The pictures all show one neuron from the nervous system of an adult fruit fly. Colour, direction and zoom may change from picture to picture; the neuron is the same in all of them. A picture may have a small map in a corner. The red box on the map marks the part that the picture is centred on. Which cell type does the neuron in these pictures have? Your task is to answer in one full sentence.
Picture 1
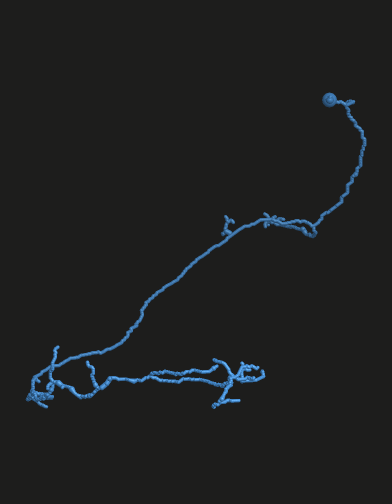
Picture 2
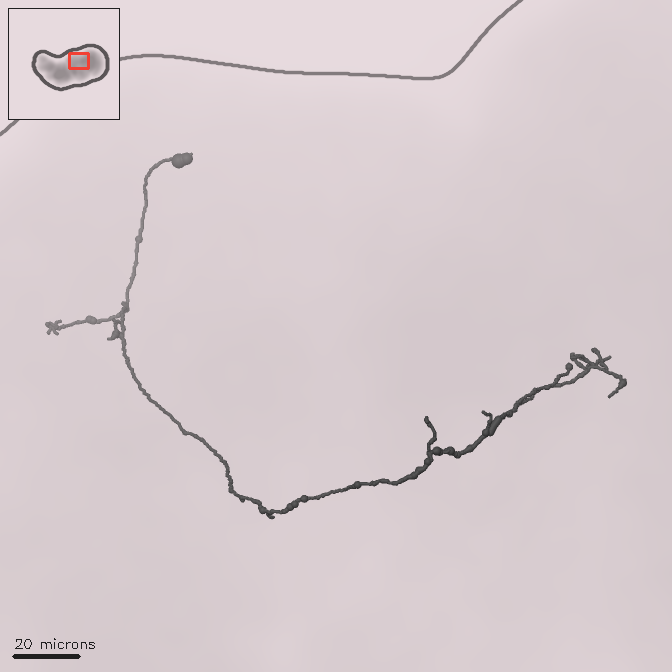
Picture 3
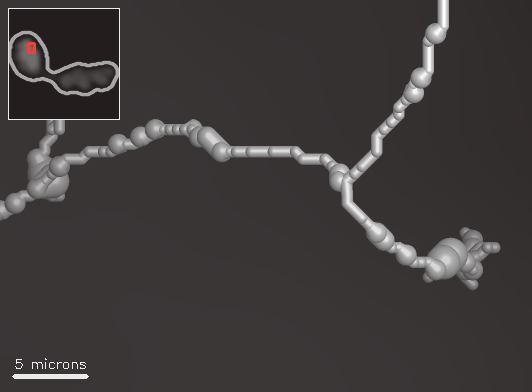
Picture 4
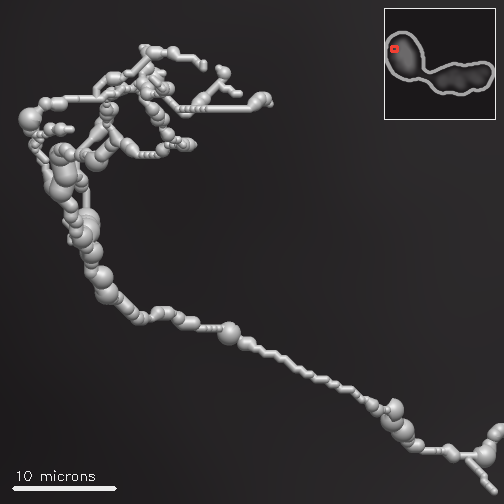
By its cell type, the neuron is KCg-d.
